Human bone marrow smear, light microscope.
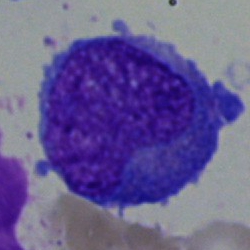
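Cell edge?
Roughly round, uneven and knobbly.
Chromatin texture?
Finely stippled; no coarse dark clumps.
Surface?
Small blue blebs bulge out, the largest on the right.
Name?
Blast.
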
